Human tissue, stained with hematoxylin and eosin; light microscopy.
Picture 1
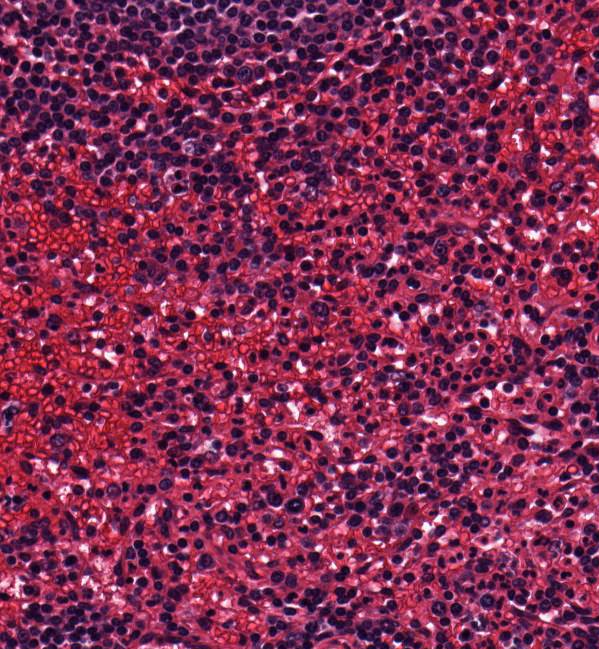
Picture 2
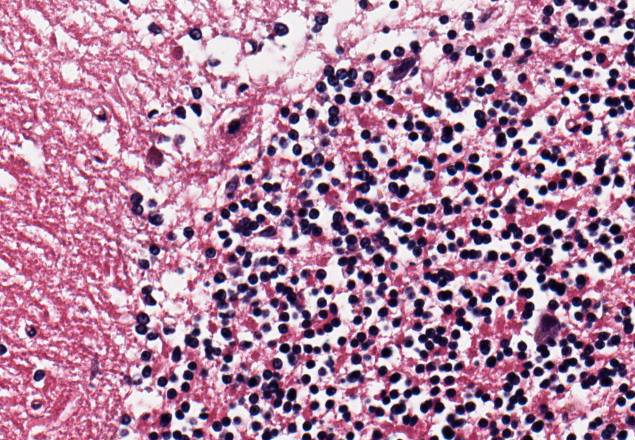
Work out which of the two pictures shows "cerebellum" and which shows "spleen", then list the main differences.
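To begin, picture 1 is spleen and picture 2 is cerebellum. Next, the layout: picture 1 is a diffuse, densely packed cell sheet without organised units, whereas picture 2 divides into a pale pink, sparsely cellular left zone and a densely cellular right zone. Then the cells: in picture 1 small lymphocytes with round, dark nuclei and scant cytoplasm are the most numerous nucleated cells, mixed with scattered cells bearing larger, paler, oval nuclei, and red blood cells pack a broad patch on the left. In picture 2 the right zone is packed with small, round, dark-blue nuclei with very little visible cytoplasm, and small patches of pink fibrillary material lie between their clusters. Finally, the left zone of picture 2 is a finely fibrillary pink feltwork with only a few scattered nuclei.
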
